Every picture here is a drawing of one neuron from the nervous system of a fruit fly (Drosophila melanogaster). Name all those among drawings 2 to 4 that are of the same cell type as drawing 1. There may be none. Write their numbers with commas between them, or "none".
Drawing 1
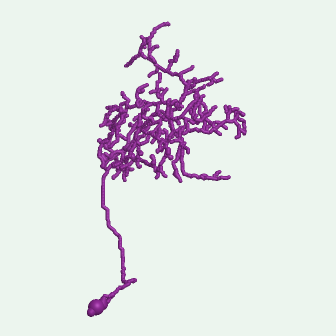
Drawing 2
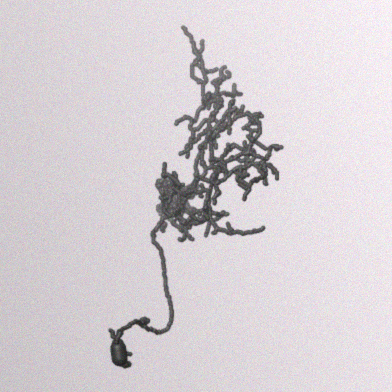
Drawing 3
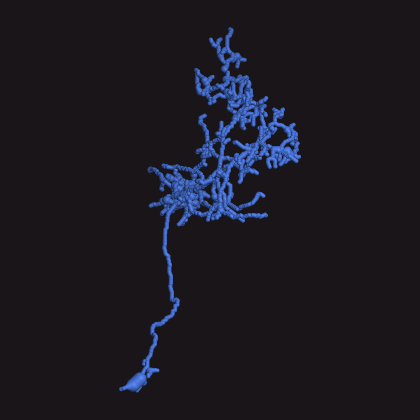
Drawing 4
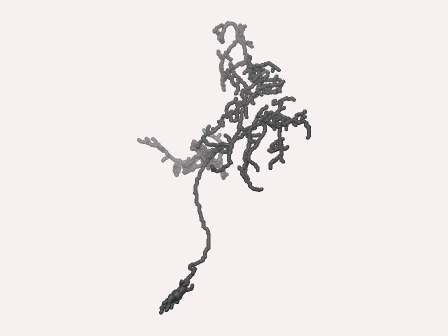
none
